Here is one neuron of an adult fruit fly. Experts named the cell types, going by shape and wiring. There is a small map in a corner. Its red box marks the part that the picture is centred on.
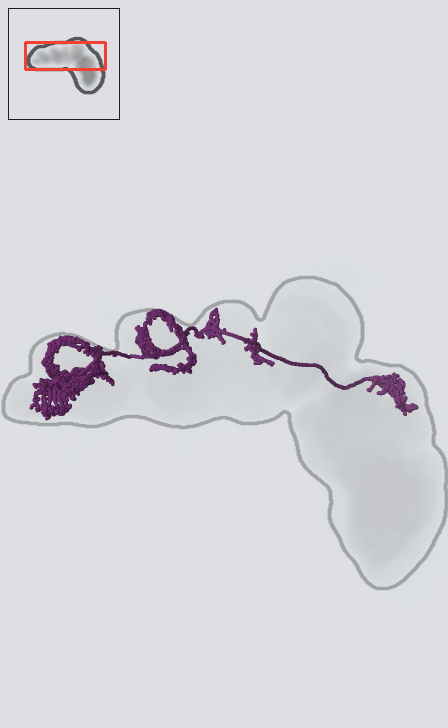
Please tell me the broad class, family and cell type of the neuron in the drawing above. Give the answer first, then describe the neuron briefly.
It is an ascending neuron. The family is hemilineage 01B. Its cell type is AN01B002. As drawn here it is more than twice as wide as it is tall.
